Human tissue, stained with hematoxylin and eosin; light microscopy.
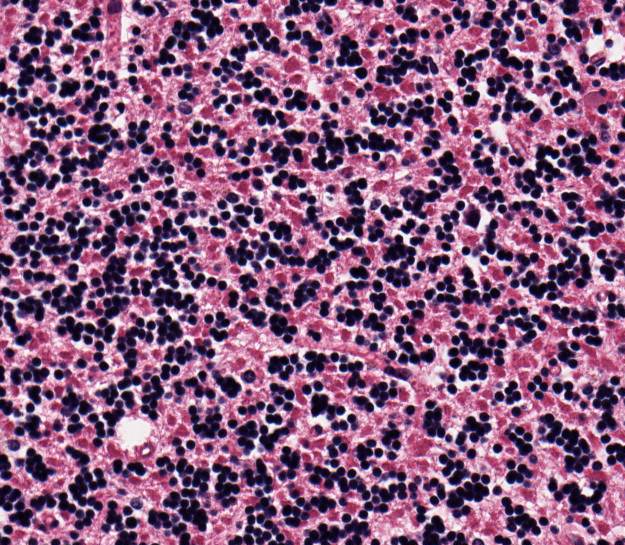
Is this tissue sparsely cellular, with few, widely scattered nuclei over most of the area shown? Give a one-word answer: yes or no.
No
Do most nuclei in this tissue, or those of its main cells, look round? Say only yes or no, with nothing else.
Yes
